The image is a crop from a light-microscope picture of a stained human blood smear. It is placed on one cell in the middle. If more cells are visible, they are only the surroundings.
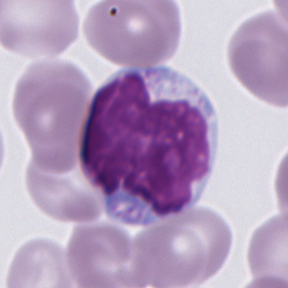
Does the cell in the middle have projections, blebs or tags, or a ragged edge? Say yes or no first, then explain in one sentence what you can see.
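No. The cell outline is smooth and roughly round.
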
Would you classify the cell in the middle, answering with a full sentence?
As for the central cell, it is a large granular lymphocyte.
